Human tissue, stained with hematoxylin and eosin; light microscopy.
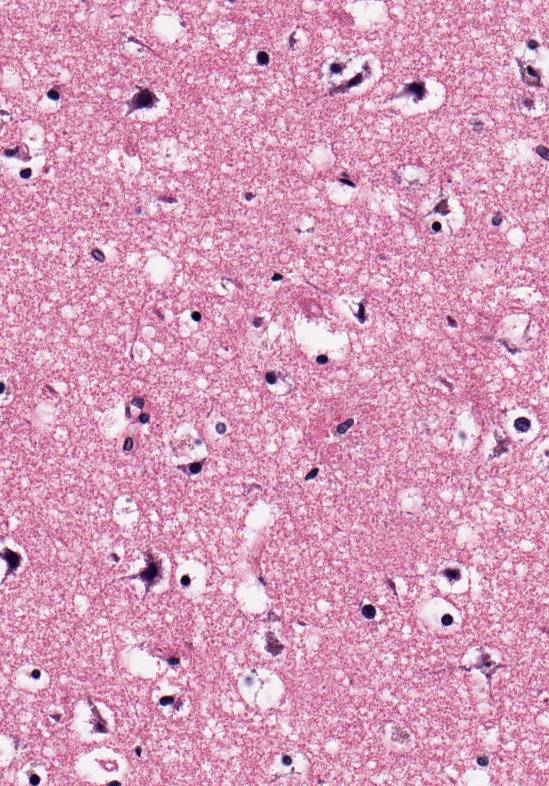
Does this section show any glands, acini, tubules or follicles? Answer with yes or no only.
No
